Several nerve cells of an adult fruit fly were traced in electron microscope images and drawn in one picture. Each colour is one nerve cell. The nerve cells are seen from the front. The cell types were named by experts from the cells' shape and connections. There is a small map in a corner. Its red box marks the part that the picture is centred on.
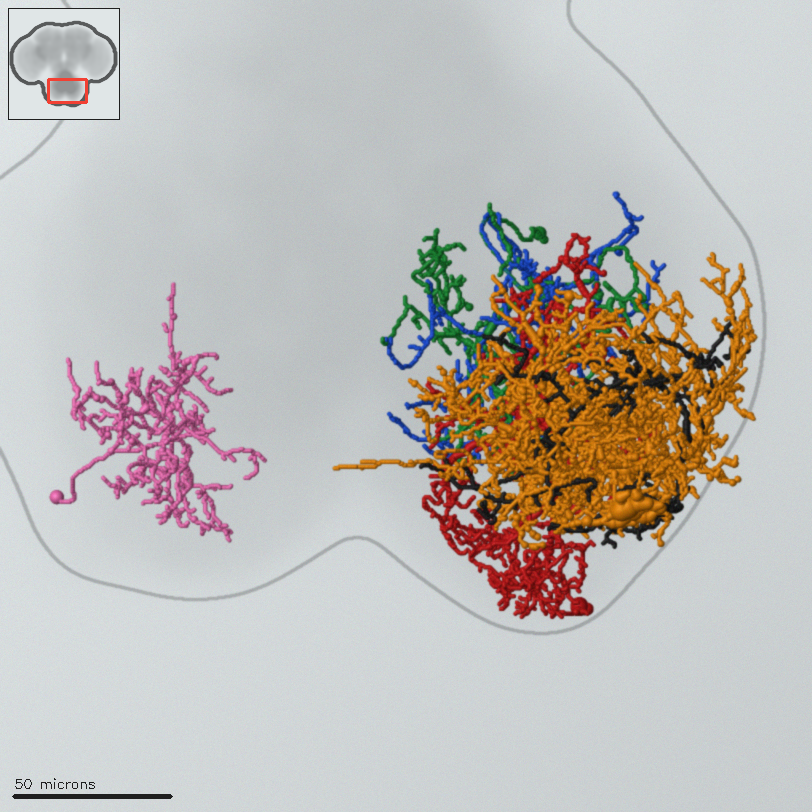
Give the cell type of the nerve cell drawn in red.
IN20A.22A006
